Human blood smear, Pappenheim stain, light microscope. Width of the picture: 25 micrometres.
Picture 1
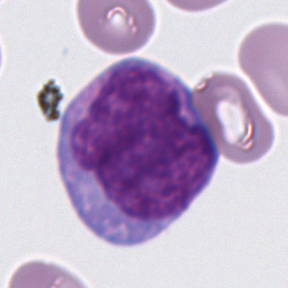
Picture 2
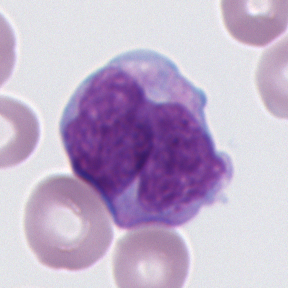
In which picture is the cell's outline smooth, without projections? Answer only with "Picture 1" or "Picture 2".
Picture 1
